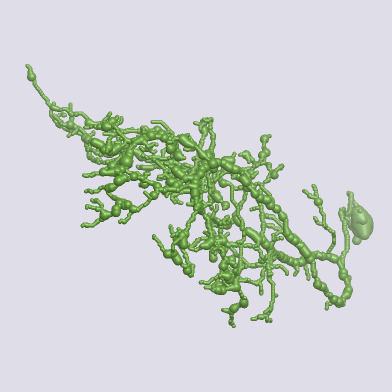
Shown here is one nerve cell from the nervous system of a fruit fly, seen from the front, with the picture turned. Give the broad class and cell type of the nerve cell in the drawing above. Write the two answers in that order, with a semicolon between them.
central-brain intrinsic neuron; GNG253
